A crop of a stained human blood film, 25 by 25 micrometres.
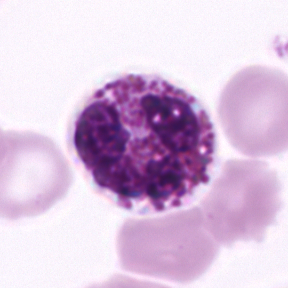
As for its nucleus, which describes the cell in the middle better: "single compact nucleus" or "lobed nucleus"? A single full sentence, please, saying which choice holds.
It is a lobed nucleus that this cell contains.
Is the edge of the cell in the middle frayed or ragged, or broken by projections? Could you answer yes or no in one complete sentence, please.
No, the border of this cell is smooth instead of ragged.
